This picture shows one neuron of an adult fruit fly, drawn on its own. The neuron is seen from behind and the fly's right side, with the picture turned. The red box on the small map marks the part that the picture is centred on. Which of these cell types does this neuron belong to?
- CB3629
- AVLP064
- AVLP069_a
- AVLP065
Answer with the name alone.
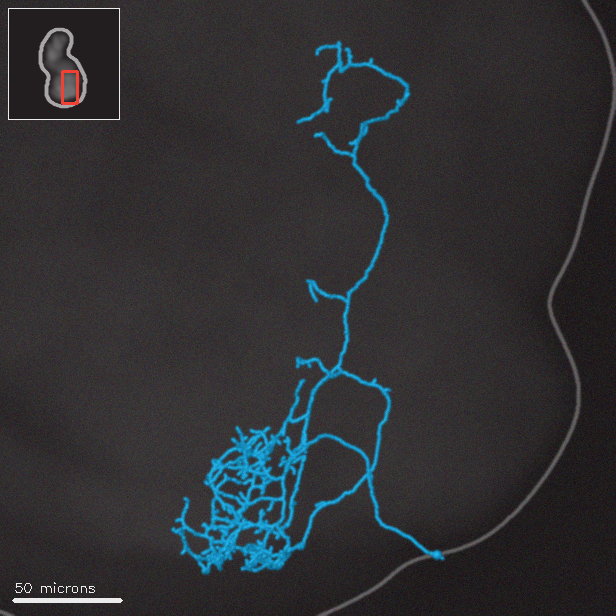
CB3629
